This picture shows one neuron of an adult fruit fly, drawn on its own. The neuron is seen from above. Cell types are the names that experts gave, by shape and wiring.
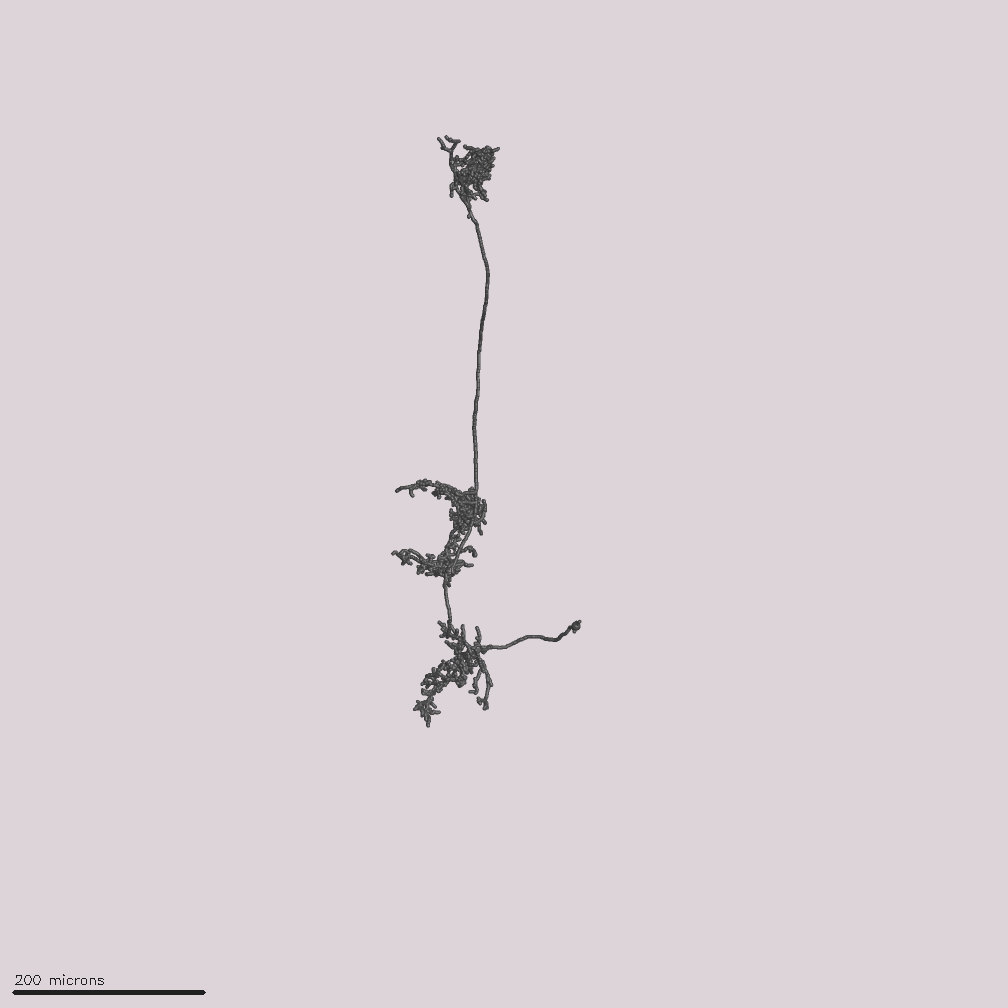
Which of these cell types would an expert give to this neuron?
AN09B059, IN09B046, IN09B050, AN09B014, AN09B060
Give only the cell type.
AN09B014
